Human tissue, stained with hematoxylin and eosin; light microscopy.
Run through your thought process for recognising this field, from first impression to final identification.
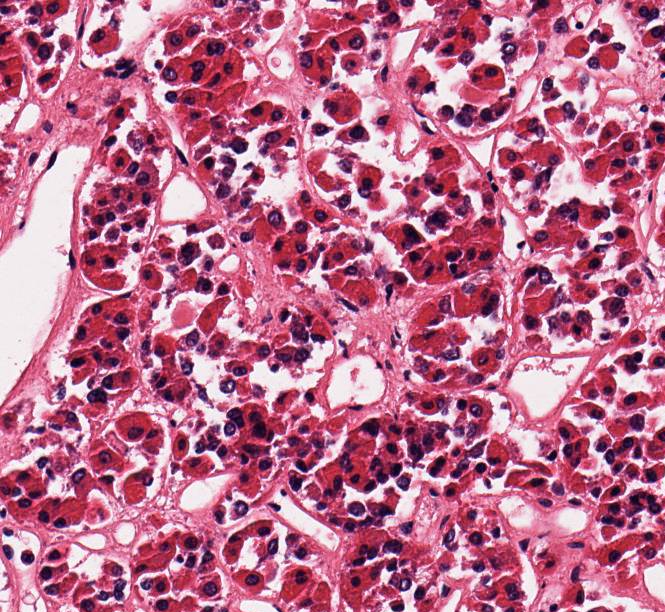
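Pars distalis of the pituitary occupies the field. Its cells lie throughout in rounded nests divided by delicate, pale pink septa.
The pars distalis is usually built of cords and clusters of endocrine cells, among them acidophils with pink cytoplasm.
Most cells here have abundant, intensely red-staining cytoplasm, in keeping with acidophils. Their nuclei are mostly round and dark, one to each cell.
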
